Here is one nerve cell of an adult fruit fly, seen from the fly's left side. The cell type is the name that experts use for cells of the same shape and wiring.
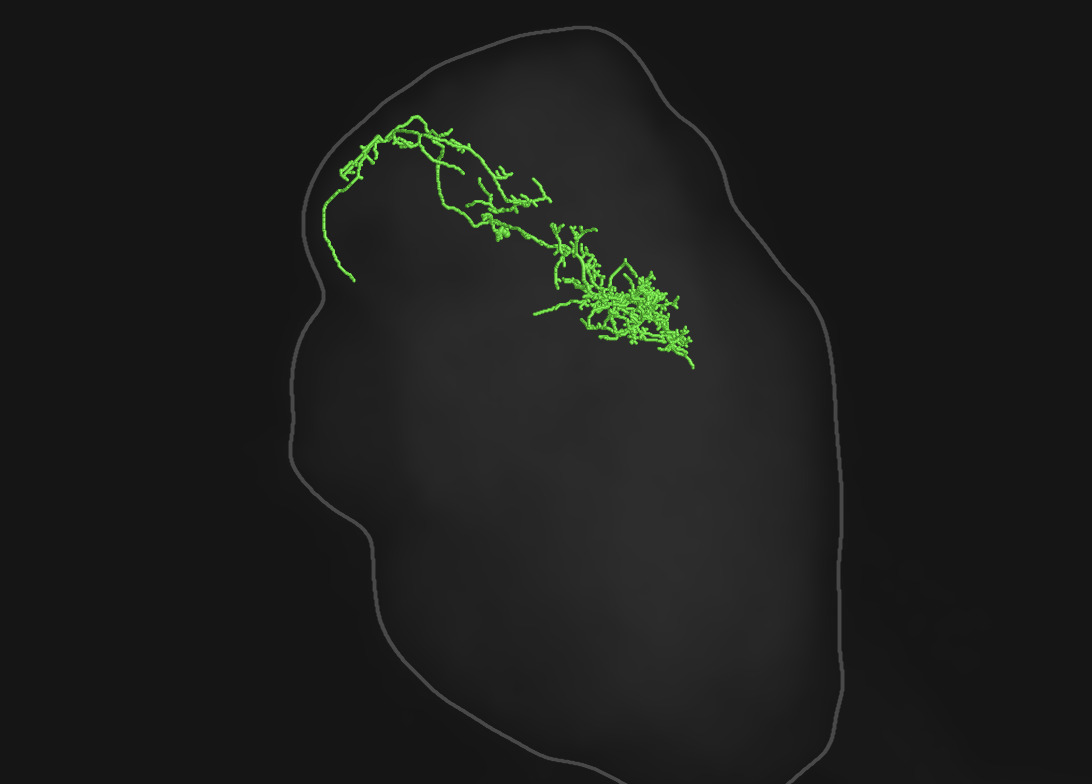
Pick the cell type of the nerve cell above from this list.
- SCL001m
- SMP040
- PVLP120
SMP040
